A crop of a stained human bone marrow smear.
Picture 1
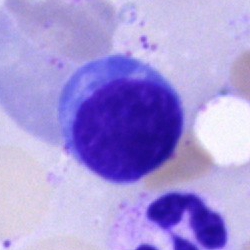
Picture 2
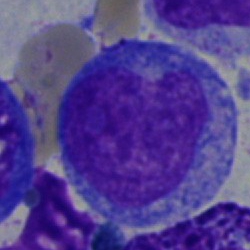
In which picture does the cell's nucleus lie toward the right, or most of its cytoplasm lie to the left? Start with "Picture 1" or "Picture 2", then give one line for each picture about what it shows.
Picture 1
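What picture 1 shows: The nucleus sits off-centre toward the lower right of the cell.
What picture 2 shows: The nucleus fills most of the cell, leaving a moderate rim of cytoplasm that is widest on the right side.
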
